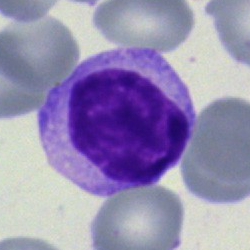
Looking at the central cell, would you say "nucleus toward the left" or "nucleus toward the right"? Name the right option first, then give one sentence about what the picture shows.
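Nucleus toward the right. The nucleus sits off-centre, shifted toward the right side of the cell.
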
